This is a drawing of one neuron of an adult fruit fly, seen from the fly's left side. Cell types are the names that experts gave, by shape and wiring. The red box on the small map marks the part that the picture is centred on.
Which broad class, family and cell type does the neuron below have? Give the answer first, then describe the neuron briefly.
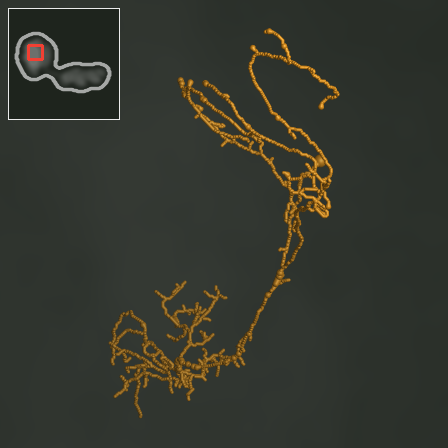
Its broad class is visual projection neuron. The family is hemilineage PSp3. The cell type is LoVP21. The picture shows dozens of branch ends. In this view it is taller than it is wide.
